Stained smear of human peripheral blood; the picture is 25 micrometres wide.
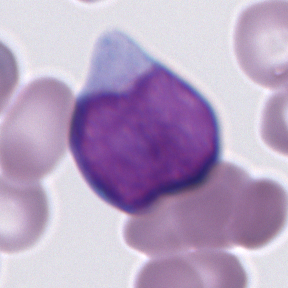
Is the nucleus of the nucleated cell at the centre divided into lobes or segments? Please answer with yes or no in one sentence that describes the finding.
No, its nucleus is not lobed but a single compact round, oval or kidney-shaped mass.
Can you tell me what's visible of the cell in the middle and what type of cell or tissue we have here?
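In the projection, the cytoplasm is pale blue. Chromatin is finely textured and evenly spread, not coarsely clumped. Neither granules nor vacuoles are visible in the cytoplasm. It is a myeloblast.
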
